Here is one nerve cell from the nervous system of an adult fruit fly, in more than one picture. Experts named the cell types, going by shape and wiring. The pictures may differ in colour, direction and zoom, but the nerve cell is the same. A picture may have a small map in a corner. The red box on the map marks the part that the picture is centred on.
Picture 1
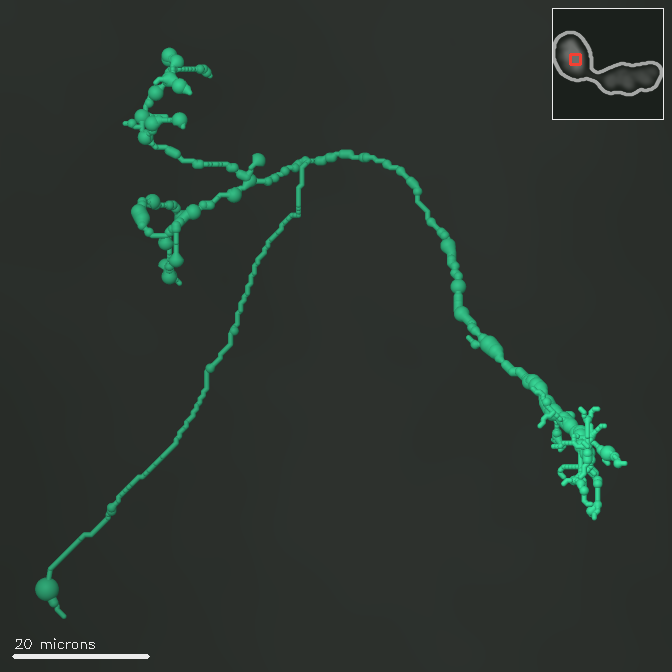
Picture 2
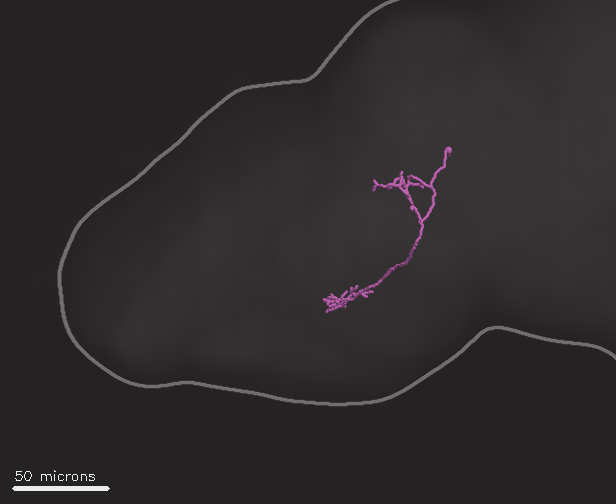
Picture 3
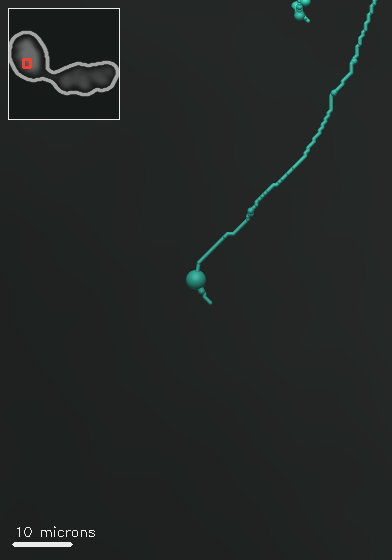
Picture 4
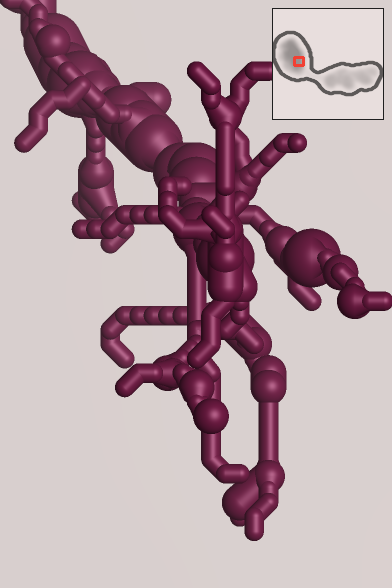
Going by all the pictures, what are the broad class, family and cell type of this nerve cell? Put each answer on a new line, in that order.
visual projection neuron
LC
LC12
